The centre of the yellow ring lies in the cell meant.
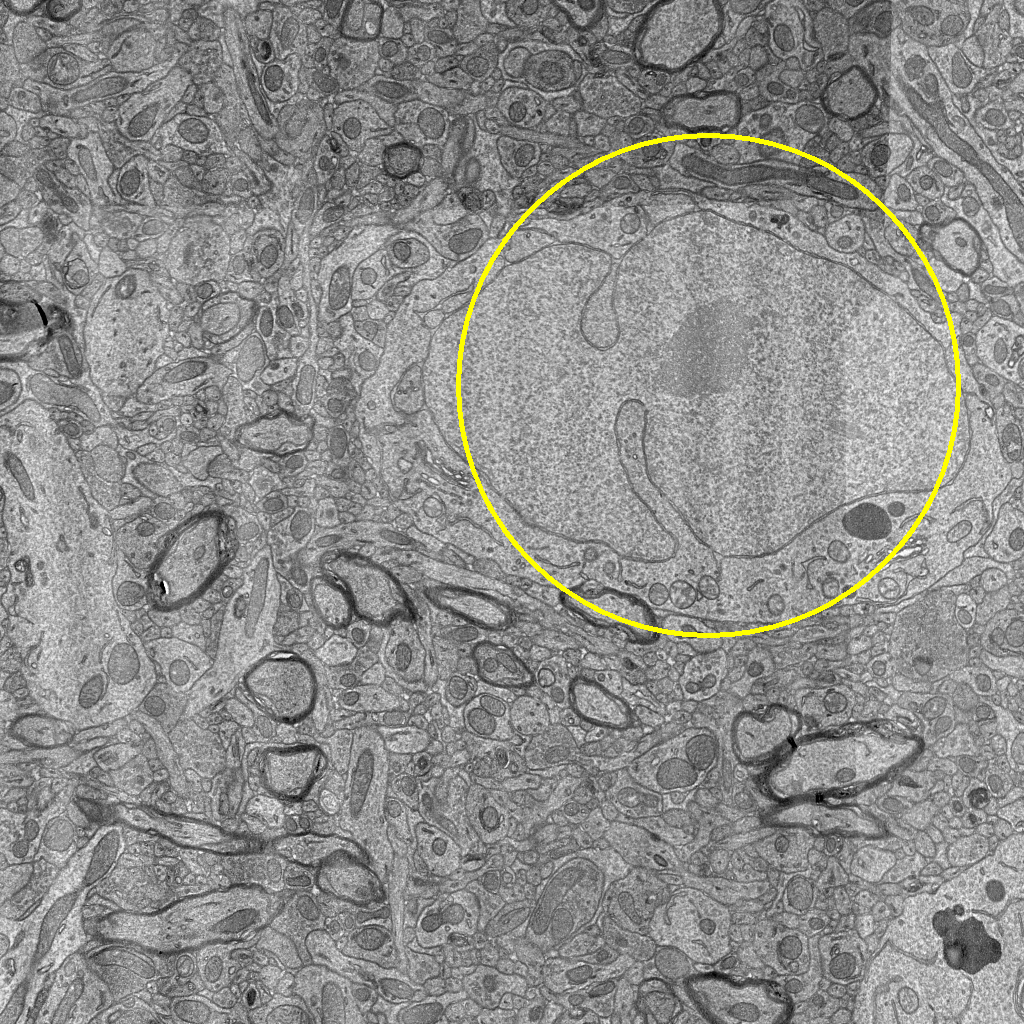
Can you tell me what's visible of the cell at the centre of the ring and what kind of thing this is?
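Look at the nuclear envelope first: it's deeply infolded in two places. The chromatin stays fine and evenly spread, with no heavy clumps lining the envelope, though a darker, poorly bounded patch sits near the middle of the nucleus. Below the nucleus you can pick out several small round mitochondrial profiles. It's an inhibitory neuron.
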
